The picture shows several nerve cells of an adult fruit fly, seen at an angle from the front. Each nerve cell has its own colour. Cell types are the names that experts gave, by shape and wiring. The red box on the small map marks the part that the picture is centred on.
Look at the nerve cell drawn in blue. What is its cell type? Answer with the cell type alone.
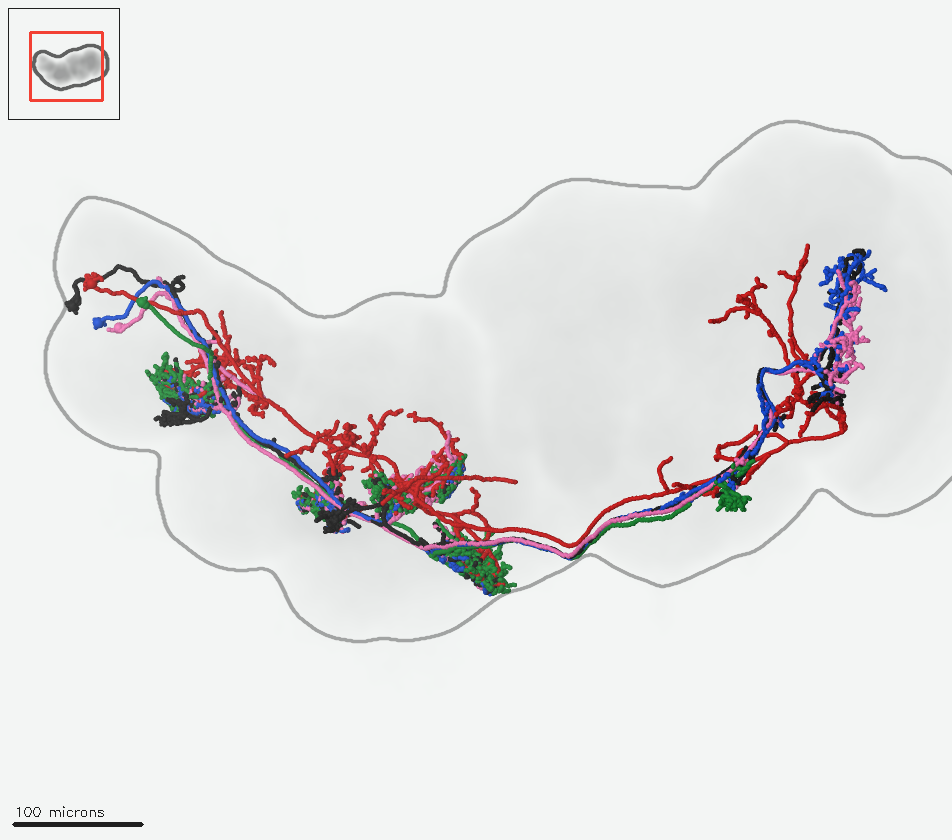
AN05B102c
